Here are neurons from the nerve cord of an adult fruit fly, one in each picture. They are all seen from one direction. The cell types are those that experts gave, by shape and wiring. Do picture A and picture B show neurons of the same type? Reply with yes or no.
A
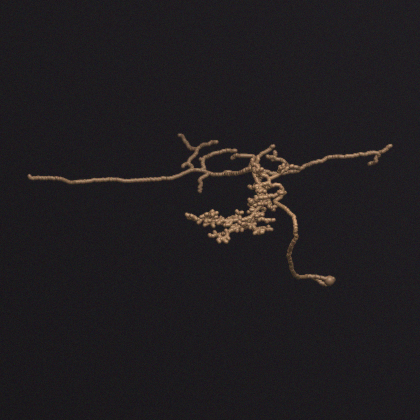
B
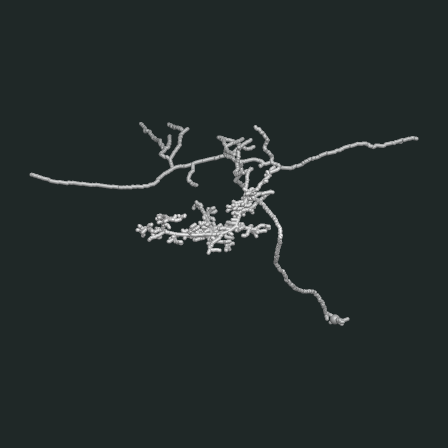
yes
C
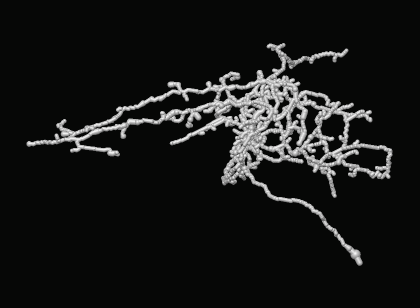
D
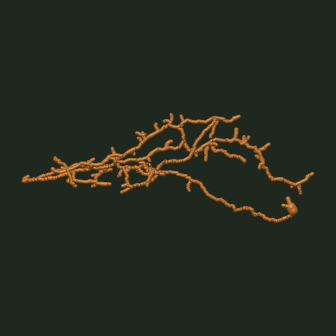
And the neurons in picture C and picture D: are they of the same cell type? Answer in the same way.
yes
